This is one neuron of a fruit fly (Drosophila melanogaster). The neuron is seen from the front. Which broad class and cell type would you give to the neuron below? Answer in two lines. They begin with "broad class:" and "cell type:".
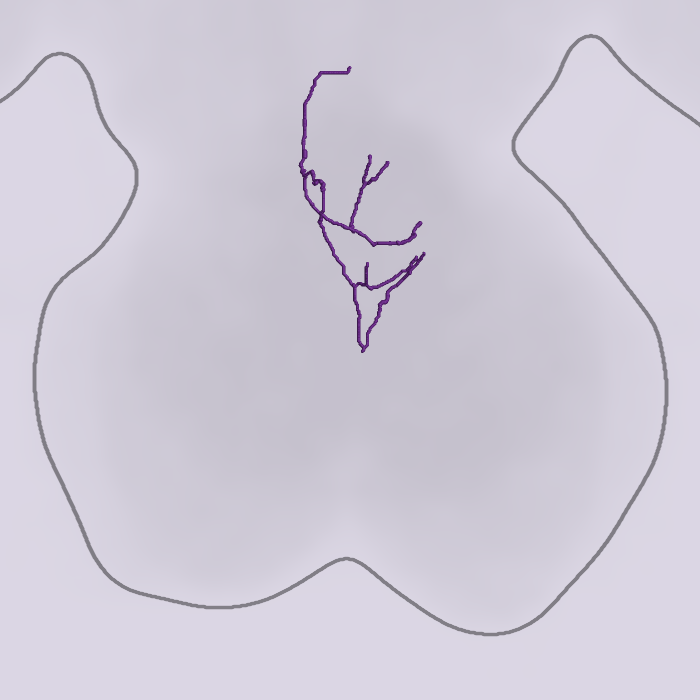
broad class: sensory neuron entering the nerve cord
cell type: SNxx21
